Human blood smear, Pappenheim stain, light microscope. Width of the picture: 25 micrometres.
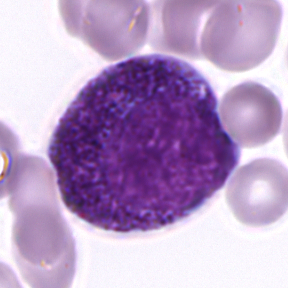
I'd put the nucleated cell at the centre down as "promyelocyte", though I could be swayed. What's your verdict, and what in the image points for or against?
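Promyelocyte is the right name for this cell. Its size decides: it is about 16 micrometres across.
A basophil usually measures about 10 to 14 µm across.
This cell is bigger than that, which speaks against basophil. The outline is smooth and round to slightly oval, no vacuoles are visible, and red cells lie against the right edge.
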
